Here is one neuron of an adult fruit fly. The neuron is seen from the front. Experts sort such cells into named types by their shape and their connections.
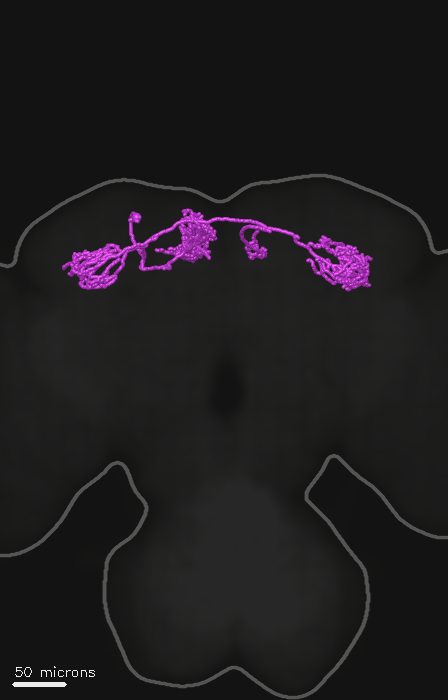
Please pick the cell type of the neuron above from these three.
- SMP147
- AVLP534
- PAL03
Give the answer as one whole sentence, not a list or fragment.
By cell type, this neuron is classified as PAL03.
